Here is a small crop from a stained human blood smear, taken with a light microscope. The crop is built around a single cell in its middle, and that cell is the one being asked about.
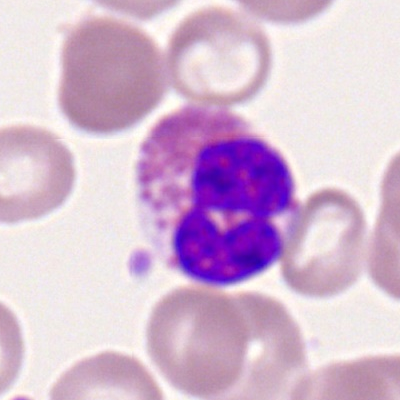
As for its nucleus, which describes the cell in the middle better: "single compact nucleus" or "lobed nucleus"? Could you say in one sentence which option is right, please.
The nucleus has been divided into two or more segments.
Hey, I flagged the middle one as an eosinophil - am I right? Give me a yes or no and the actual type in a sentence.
Yes, the cell at the centre of the field is an eosinophil.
